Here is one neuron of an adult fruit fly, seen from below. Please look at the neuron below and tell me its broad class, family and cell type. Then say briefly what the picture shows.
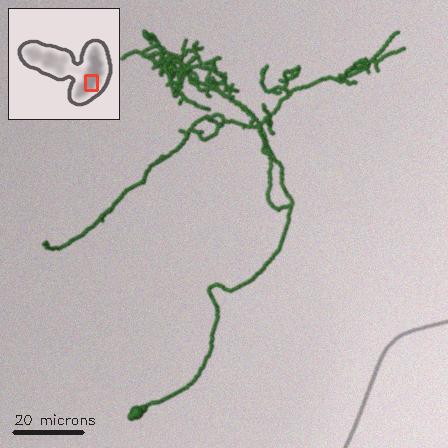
It is a central-brain intrinsic neuron. Its family is hemilineage VLPd&p1_dorsal. Its cell type is CB4198. It is in the brain and does not reach the nerve cord. By the scale bar it is about 110 microns tall in this view. Dozens of branch ends can be seen.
